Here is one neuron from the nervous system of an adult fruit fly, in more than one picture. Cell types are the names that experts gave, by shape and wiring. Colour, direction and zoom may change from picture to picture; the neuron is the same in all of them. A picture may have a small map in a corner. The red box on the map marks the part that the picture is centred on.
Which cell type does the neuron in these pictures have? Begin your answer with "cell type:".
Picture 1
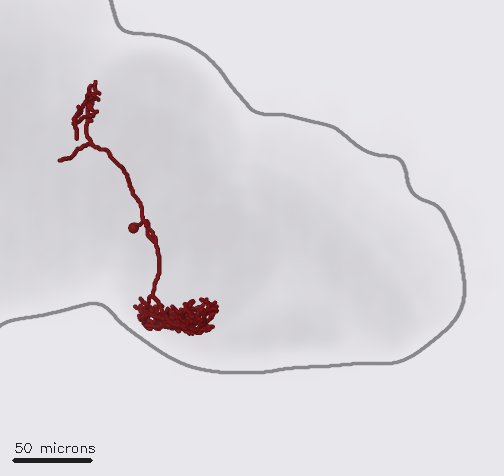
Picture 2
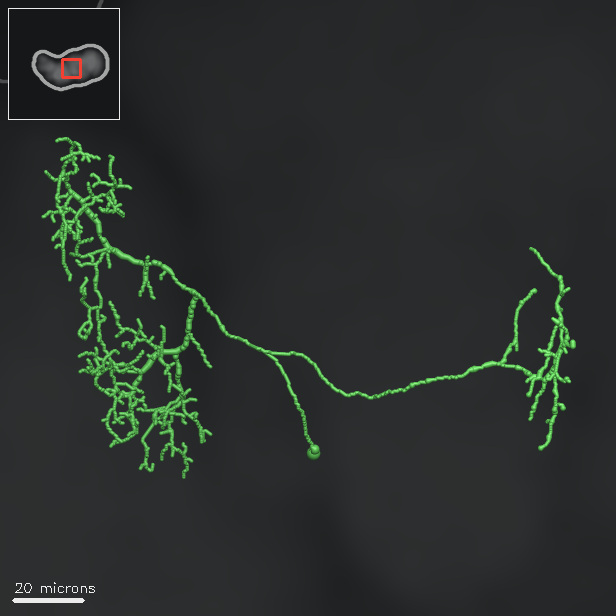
cell type: LC31b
